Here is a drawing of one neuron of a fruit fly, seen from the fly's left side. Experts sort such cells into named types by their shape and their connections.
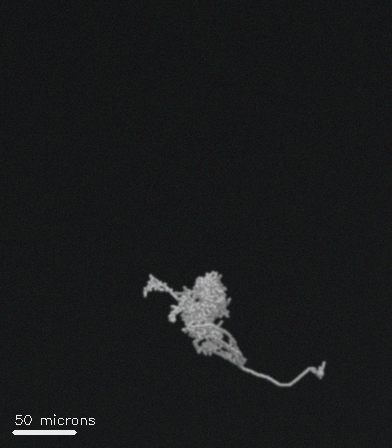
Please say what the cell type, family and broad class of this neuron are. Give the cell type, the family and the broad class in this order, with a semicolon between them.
WED191; hemilineage LB0; central-brain intrinsic neuron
